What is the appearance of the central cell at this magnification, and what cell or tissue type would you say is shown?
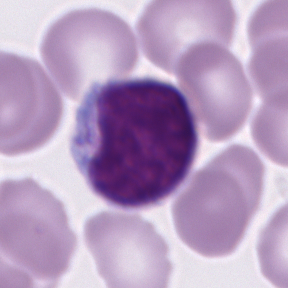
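Looking first at the nucleus, I see that it is roughly round and has no lobes. Around it the cytoplasm is pale blue, and I can find no distinct coarse granules in it. The outline of the cell, too, is roughly round. So this is a typical lymphocyte.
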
